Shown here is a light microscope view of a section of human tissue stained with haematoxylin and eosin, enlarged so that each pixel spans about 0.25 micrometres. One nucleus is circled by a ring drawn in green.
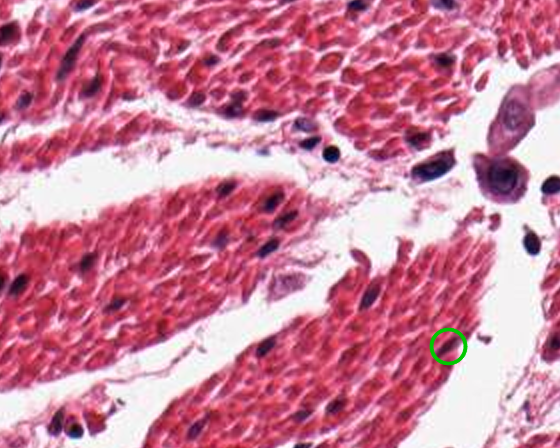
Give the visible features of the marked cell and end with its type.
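The nucleus is elongated and stains dark purple throughout. The cytoplasm is pink-red and drawn out lengthwise along the same axis as the nucleus. The cell lies at the outer edge of a bundle, bordering an empty clear space. It runs in the same direction as the closely packed cells beside it in the bundle. The marked cell is a smooth muscle cell.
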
